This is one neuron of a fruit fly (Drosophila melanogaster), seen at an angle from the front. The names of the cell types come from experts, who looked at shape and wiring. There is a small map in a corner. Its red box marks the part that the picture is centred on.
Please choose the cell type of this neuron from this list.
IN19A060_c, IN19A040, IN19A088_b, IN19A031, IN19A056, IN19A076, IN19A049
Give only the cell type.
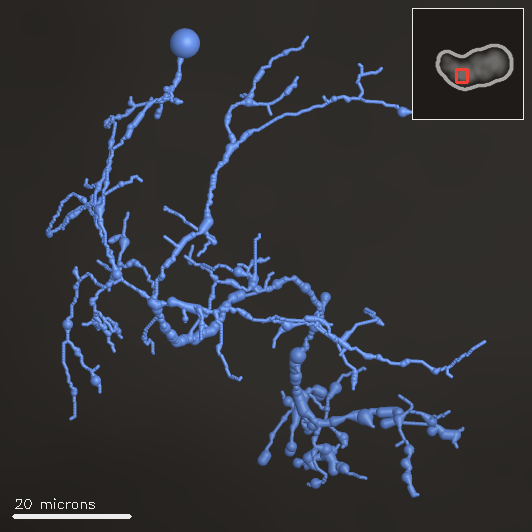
IN19A088_b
